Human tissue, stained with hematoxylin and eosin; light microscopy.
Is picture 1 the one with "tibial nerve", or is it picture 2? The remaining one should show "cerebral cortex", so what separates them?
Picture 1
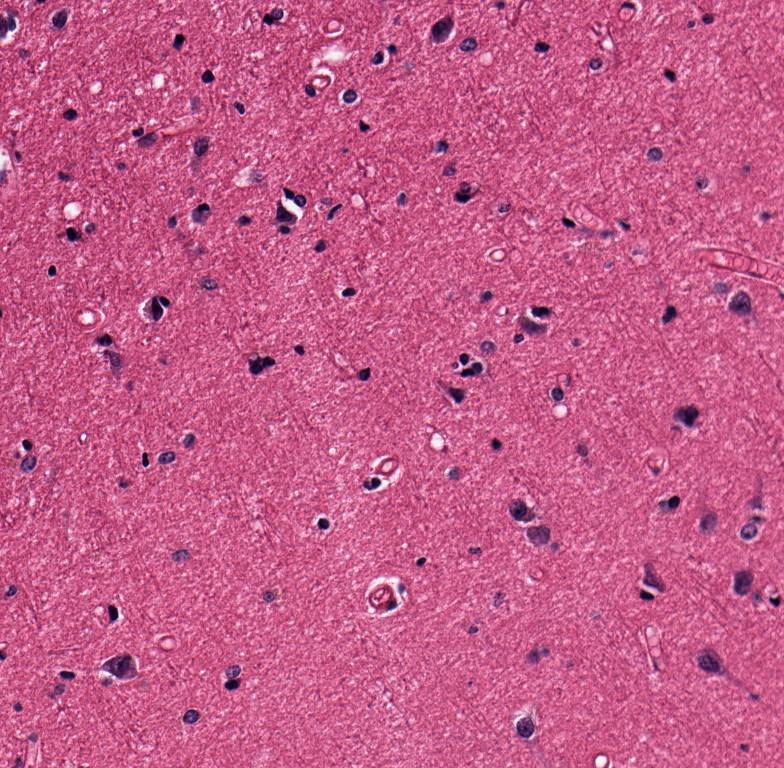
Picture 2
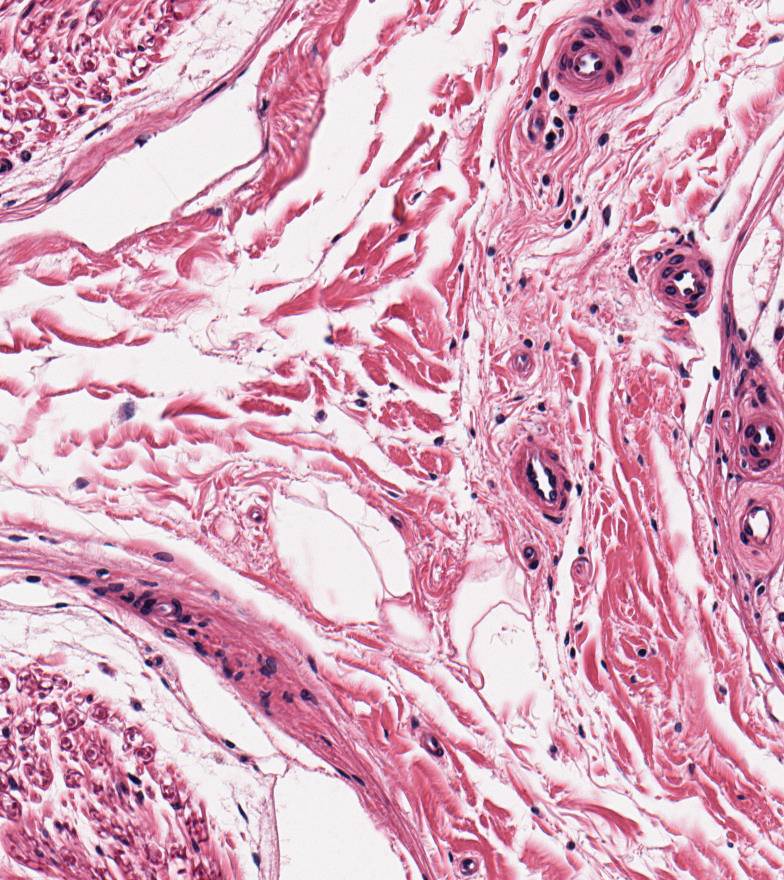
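So the first one's cerebral cortex and the second's tibial nerve. The cortex is an even, finely fibrillary pink background without epithelium, glands or other organised units, dotted singly and fairly evenly with small round dark nuclei that have little visible cytoplasm. Small round clear holes are scattered through it, and a thin-walled capillary with elongated nuclei crosses the upper right edge obliquely. The nerve's centre is loose eosinophilic fibrous bundles split by white clefts, with sparse small dark nuclei, and the upper-left and lower-left corners each hold a rounded group of many small circular profiles, each with a tiny central dot.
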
